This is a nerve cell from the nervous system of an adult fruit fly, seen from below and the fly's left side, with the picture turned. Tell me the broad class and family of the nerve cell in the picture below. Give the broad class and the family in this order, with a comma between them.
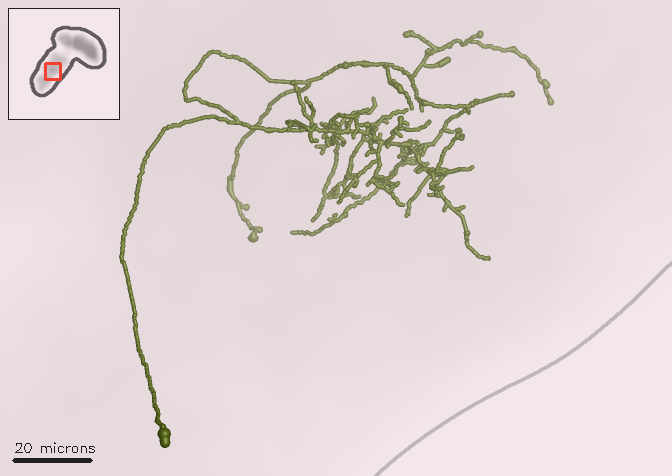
nerve-cord intrinsic neuron, hemilineage 01B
